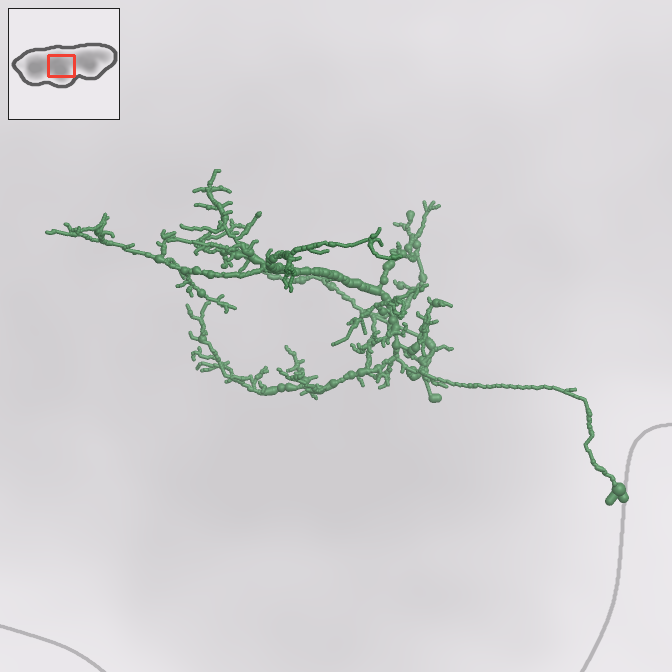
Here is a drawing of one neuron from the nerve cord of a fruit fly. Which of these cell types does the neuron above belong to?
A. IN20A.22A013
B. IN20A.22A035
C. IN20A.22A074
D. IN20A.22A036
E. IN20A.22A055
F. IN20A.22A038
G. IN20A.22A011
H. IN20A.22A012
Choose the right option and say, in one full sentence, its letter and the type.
Option D, IN20A.22A036, is the type of cell the neuron is.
